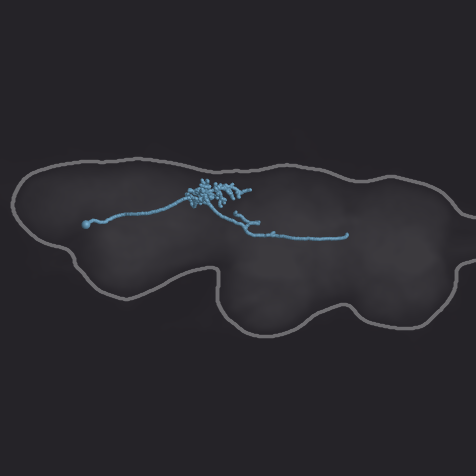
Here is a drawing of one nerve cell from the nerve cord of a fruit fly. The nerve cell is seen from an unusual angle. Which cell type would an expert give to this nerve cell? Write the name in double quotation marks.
"IN06A125"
